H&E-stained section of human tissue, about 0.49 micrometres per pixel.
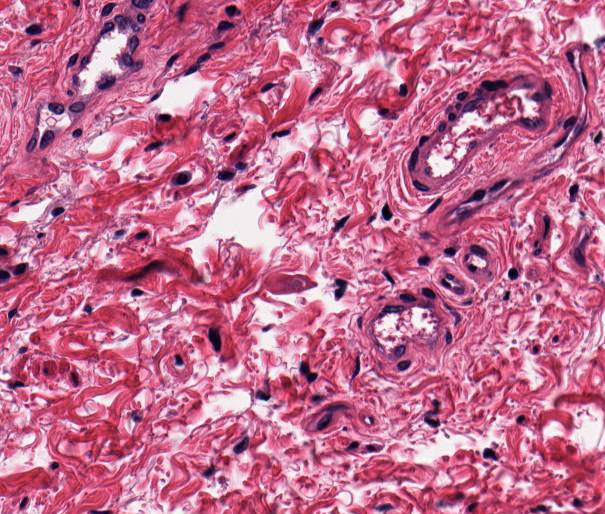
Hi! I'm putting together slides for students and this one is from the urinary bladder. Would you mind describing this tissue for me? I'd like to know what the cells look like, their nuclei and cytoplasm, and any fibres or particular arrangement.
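Start with the collagen bundles: eosin stains them a strong pink-red. Scattered sparsely among them are small, dark, elongated nuclei. Now move to the upper right, where a small vessel has a wall of concentrically arranged cells around an open lumen. No epithelium appears anywhere.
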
